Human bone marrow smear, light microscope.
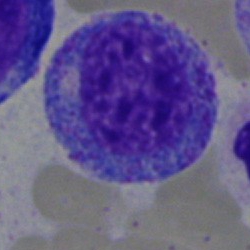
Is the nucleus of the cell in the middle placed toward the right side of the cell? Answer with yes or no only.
Yes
